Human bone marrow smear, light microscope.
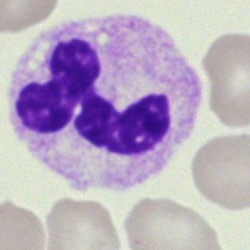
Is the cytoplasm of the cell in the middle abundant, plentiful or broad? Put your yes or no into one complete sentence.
Yes, the cell's cytoplasm around the nucleus is ample.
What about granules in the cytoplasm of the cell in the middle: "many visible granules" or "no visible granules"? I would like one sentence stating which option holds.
Many granules are visible within its cytoplasm.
